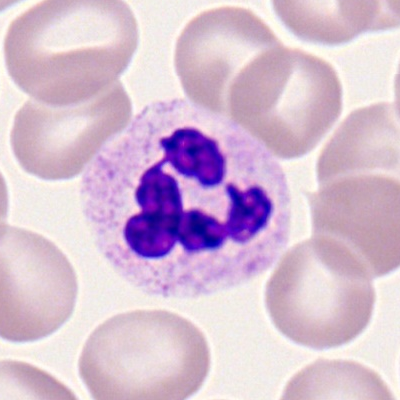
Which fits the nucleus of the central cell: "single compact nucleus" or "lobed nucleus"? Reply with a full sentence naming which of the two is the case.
There are two or more lobes forming the nucleus of the cell.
